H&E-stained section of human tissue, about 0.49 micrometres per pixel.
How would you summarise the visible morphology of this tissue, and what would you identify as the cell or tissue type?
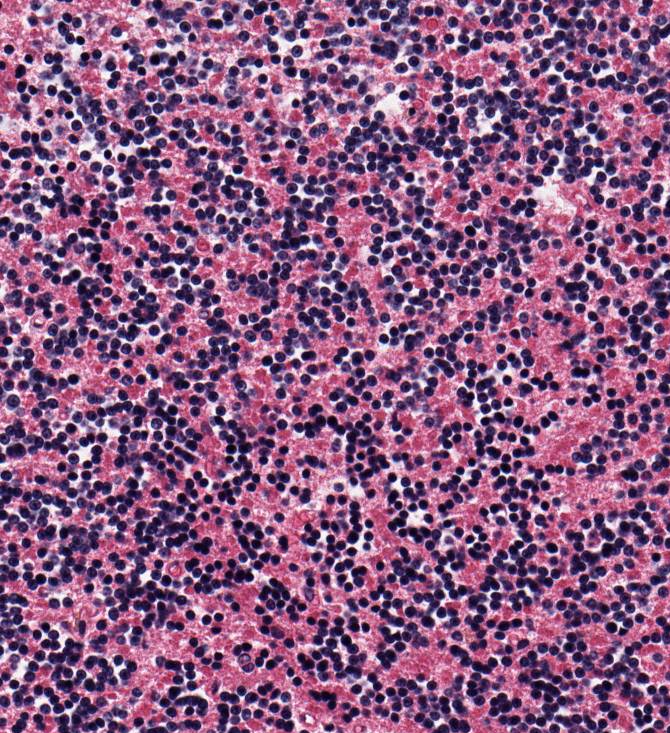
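What you've got here is one even sheet of small cells, tightly packed, with no layering or border anywhere. Nuclei are small, round, dark, very uniform in size. Cytoplasm around each is so scant you can barely see it. Pink patches free of nuclei are scattered all over rather than gathered in one part. This is cerebellum.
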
